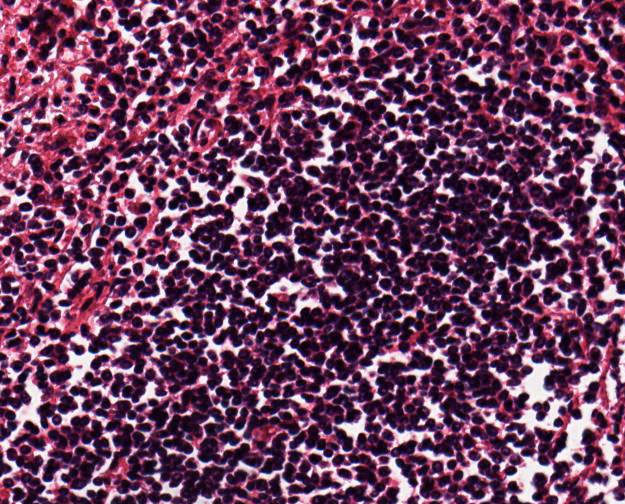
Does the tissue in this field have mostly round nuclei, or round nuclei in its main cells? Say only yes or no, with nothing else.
Yes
